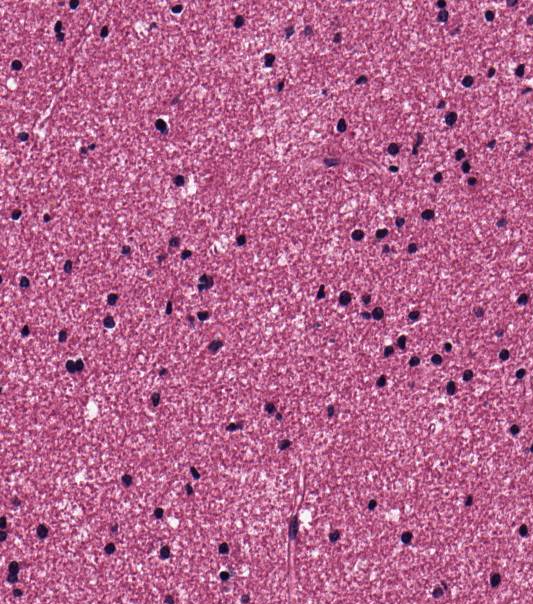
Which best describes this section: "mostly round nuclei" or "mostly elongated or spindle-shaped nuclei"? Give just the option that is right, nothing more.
Mostly round nuclei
